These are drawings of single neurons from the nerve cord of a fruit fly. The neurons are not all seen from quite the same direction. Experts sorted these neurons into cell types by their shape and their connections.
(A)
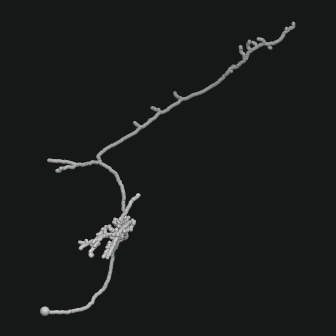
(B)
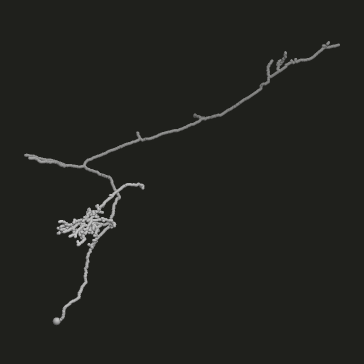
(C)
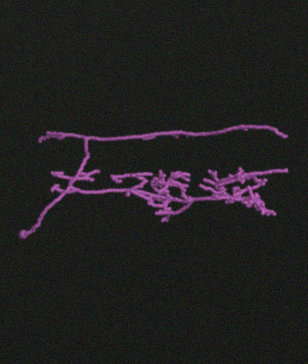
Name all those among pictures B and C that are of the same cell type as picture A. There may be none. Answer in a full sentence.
Picture B is of the same cell type.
